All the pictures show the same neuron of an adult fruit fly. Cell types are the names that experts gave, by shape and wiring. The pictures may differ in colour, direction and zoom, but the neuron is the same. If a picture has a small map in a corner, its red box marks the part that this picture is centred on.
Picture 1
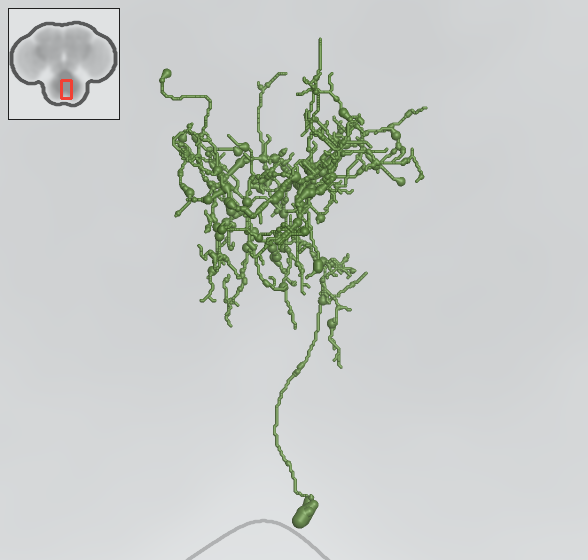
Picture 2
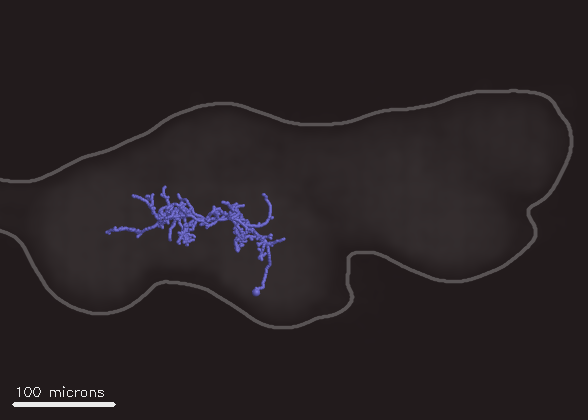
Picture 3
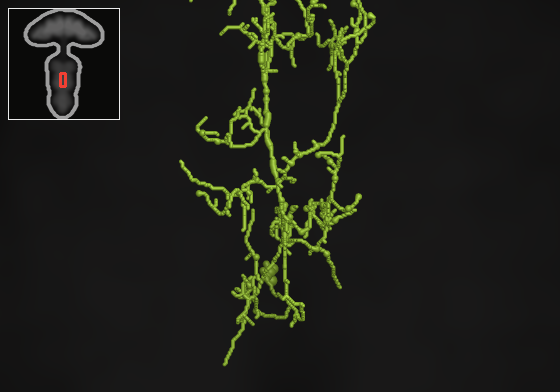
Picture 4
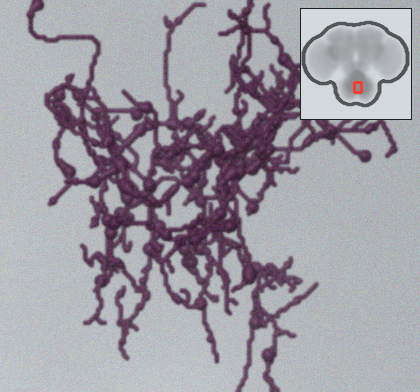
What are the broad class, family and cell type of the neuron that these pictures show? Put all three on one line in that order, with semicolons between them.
nerve-cord intrinsic neuron; hemilineage 05B; IN05B061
